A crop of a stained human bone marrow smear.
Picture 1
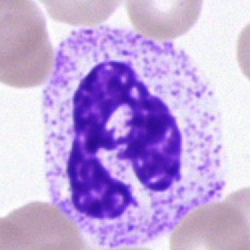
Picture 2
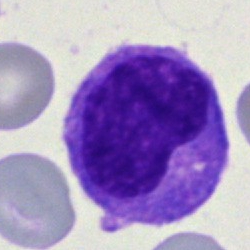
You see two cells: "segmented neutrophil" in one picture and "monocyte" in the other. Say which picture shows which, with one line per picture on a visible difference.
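Picture 1 shows a segmented neutrophil: The cytoplasm is plentiful and pale pinkish-lilac.
Picture 2 shows a monocyte: The nucleus fills most of the cell and has a shallow indentation on its lower right side.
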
